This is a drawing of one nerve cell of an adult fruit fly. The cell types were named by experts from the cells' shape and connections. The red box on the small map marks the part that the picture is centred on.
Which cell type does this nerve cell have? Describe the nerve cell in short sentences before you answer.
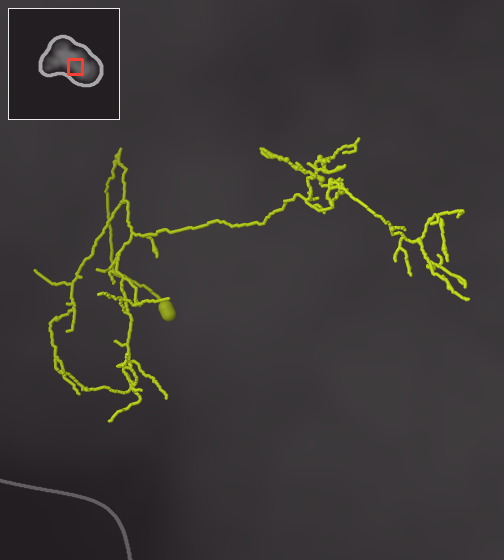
The picture shows dozens of branch ends. As drawn here it is wider than it is tall. This is a central-brain intrinsic neuron. It is of cell type PAM02.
